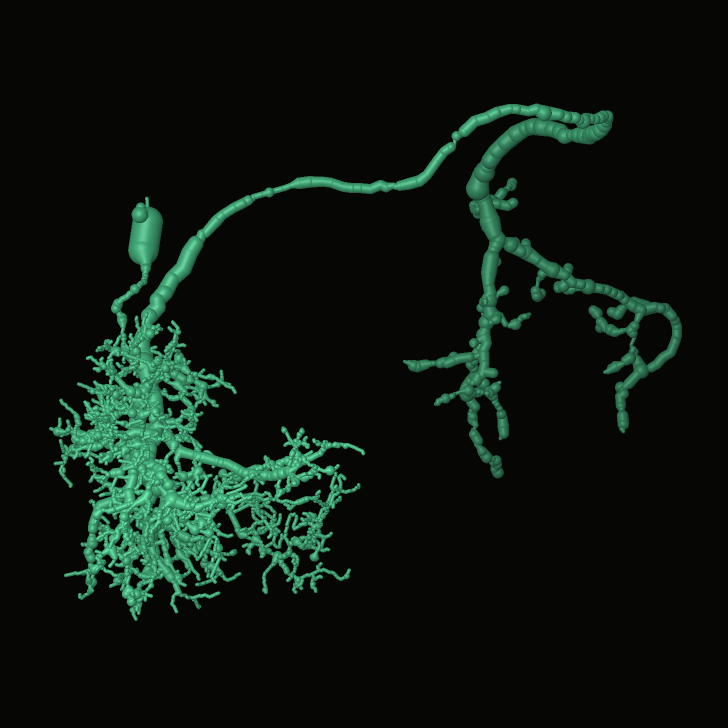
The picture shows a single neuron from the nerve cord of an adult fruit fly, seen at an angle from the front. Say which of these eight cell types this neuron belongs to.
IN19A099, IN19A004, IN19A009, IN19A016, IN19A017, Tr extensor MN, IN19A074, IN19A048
IN19A009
